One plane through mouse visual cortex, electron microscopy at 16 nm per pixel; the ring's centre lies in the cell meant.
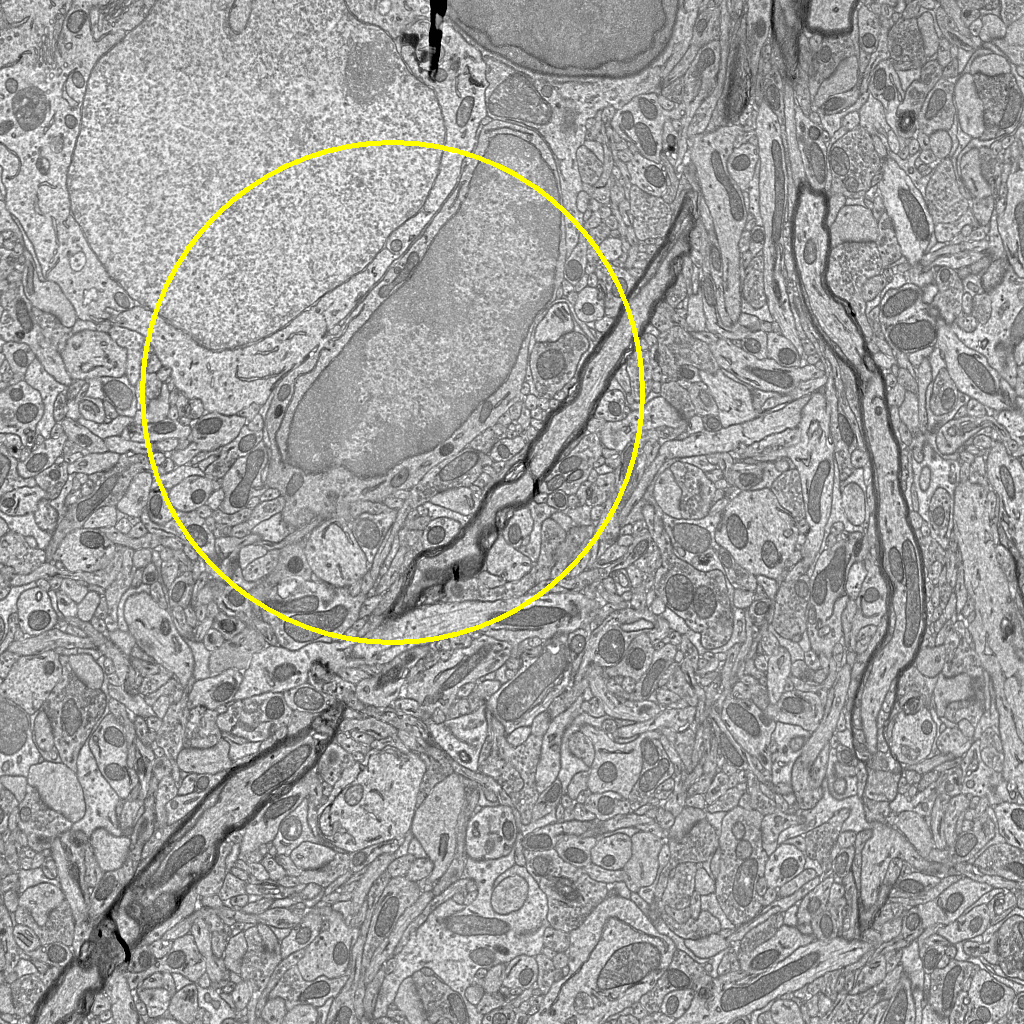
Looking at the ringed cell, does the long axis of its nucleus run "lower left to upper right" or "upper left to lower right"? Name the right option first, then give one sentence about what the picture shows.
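Lower left to upper right. The nucleus is elongated, with its long axis running from lower left to upper right.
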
